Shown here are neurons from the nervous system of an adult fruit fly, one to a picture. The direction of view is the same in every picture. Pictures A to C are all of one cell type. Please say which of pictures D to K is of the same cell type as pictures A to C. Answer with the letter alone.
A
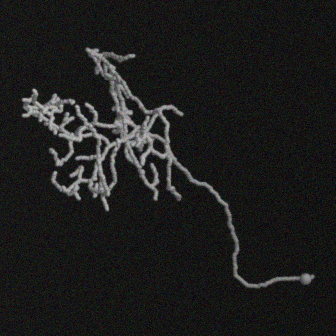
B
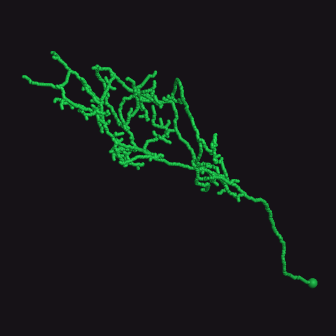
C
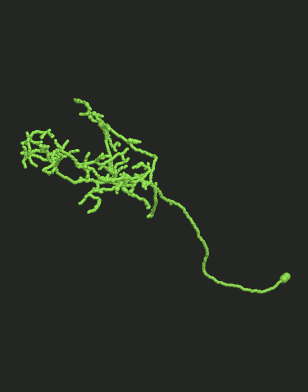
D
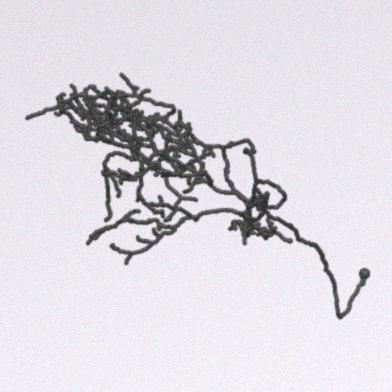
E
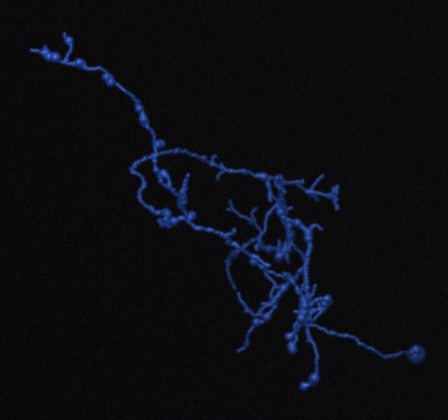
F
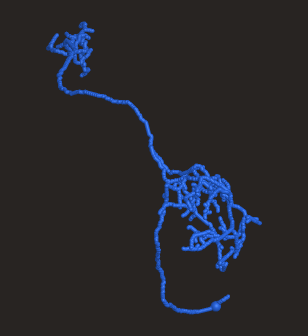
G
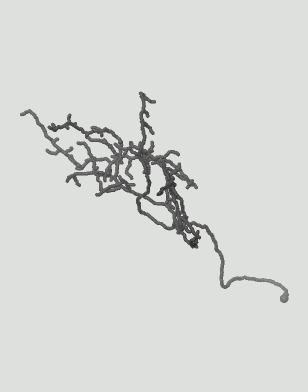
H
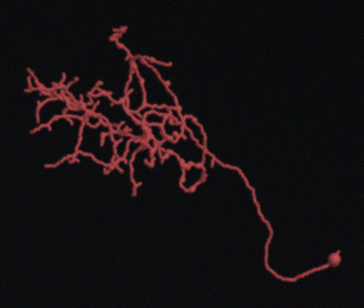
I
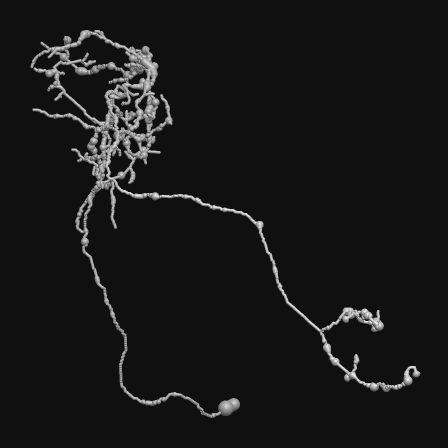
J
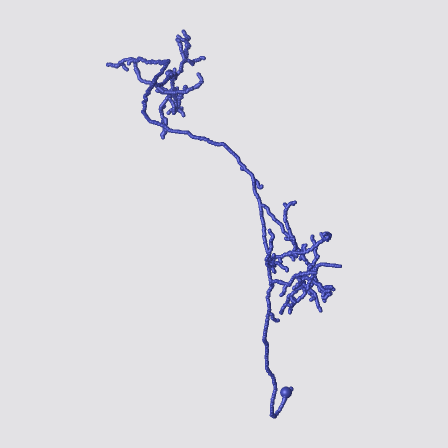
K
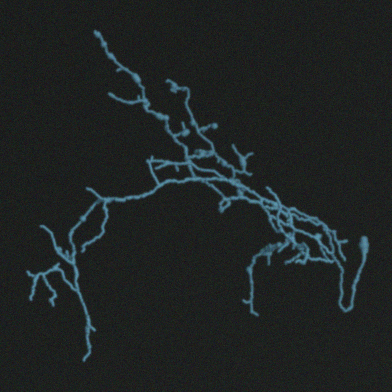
H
